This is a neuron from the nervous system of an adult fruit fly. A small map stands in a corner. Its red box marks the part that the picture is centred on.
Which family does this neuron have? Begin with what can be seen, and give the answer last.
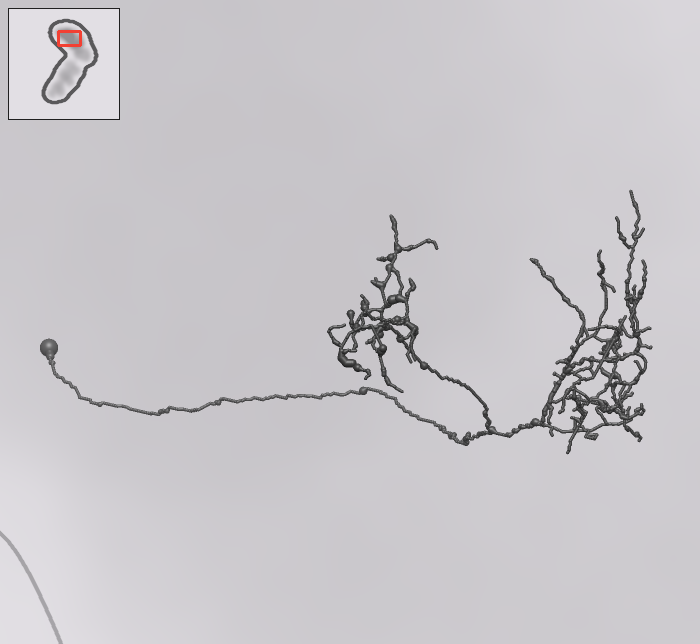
The cell body can be seen on the left of the picture. Dozens of branch ends can be seen. This is a central-brain intrinsic neuron. The family is hemilineage DM1_antero_ventral.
